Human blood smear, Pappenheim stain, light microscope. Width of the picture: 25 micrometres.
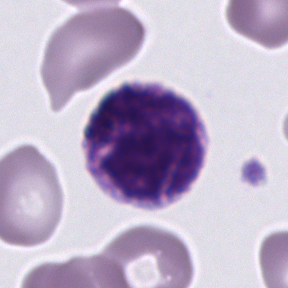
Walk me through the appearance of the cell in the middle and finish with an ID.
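Nearly round in outline, the cell has a coarse, clumpy surface rather than a smooth one. A few faint pinkish streaks lie near its left and lower edges, and no distinct nucleoli can be seen. This is a basophil.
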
